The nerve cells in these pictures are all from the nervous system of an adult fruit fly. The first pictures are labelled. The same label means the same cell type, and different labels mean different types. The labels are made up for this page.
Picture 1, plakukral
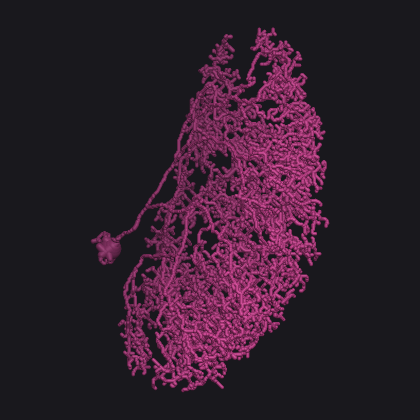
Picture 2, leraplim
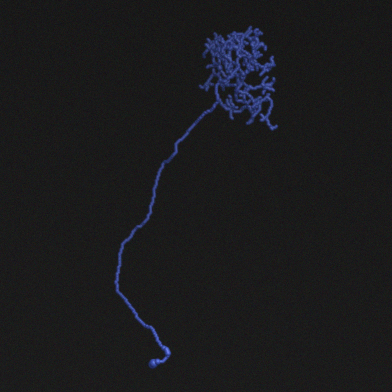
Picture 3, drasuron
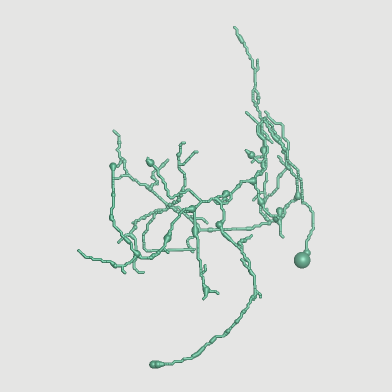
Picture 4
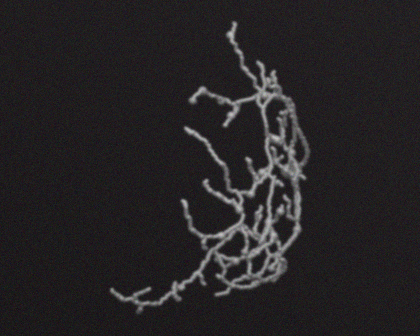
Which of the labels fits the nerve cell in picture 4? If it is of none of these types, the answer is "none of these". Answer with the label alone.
drasuron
